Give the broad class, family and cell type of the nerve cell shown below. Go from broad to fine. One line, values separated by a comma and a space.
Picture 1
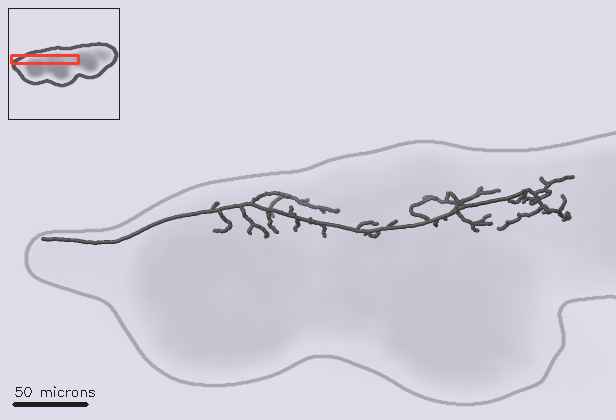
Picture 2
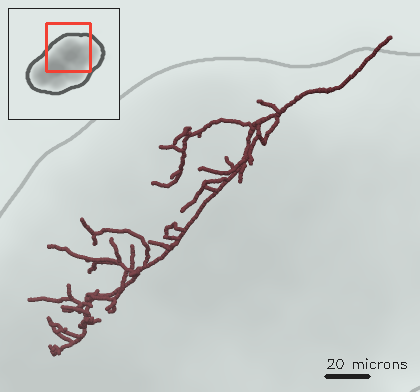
descending neuron, hemilineage WEDd1, DNae003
